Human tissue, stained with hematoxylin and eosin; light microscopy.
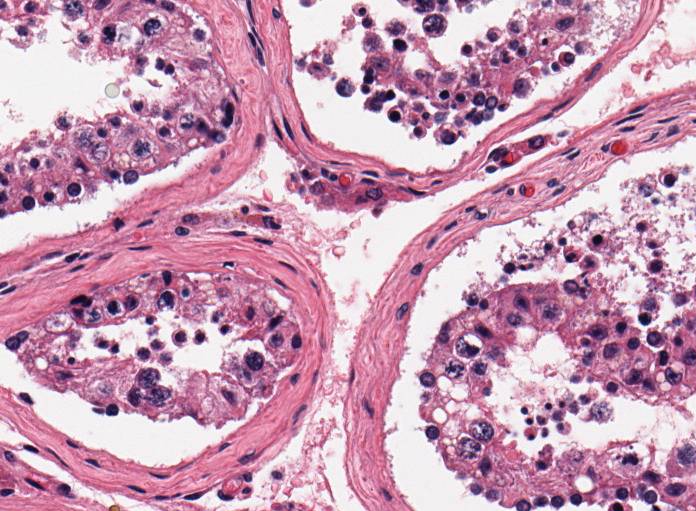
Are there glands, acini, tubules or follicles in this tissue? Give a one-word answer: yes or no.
Yes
